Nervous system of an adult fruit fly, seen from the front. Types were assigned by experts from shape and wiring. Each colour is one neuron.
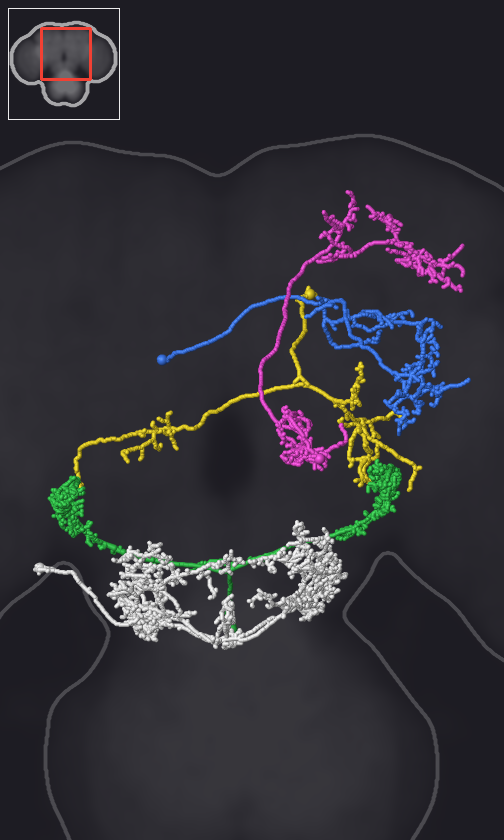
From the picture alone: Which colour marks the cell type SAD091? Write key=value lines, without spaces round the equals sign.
colour=green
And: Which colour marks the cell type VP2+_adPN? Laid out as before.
colour=magenta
